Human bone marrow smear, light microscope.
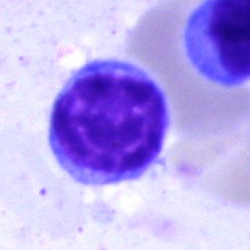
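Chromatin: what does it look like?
Deep purple, with coarse darker clumps and paler gaps between them.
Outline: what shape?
Round and smooth.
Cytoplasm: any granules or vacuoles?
Neither can be seen.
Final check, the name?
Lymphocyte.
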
